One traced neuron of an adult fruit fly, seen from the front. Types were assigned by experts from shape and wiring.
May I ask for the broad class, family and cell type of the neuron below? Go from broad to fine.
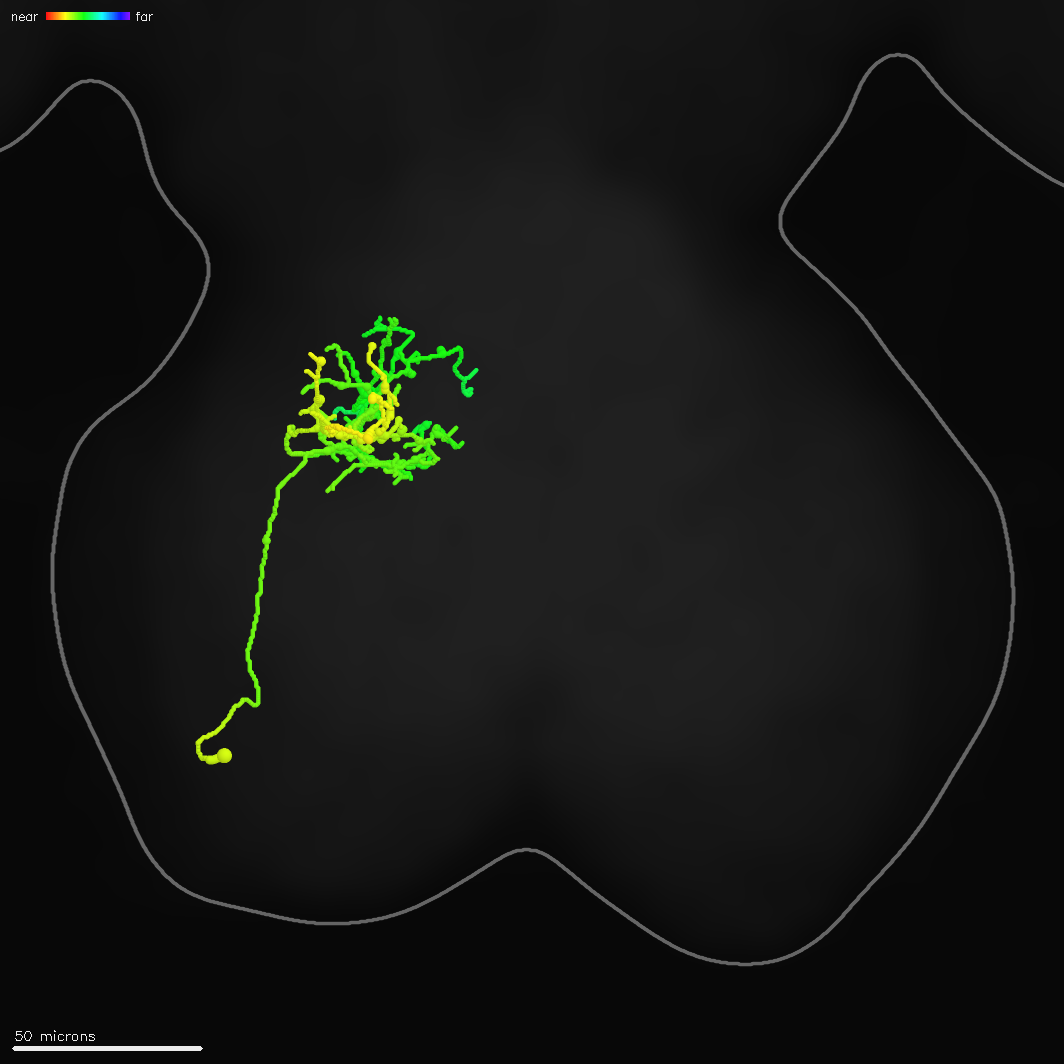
nerve-cord intrinsic neuron; hemilineage 16B; IN16B071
